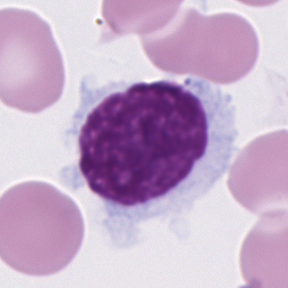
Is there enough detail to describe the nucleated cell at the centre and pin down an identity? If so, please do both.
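The nucleus shows no distinct nucleoli. Its cytoplasm is pale greyish blue and contains neither coarse granules nor vacuoles. Answer: hairy cell.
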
